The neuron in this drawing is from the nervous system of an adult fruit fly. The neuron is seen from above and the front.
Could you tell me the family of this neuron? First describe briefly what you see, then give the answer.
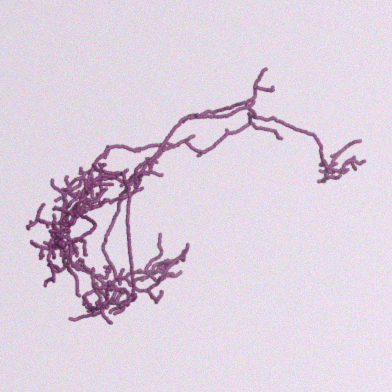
The cell body can be seen on the left of the picture. Dozens of branch ends can be seen. Its broad class is central-brain intrinsic neuron. Its family is hemilineage VLPd1.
